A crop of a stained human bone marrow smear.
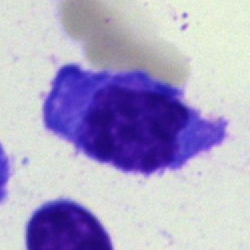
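Plasma cell in a stained human bone marrow smear. Its chromatin is dense and stains dark purple, while the cytoplasm stains blue-violet. Cytoplasm extends beyond the nucleus on both left and right. The cell margin is frayed, with small fuzzy projections.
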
